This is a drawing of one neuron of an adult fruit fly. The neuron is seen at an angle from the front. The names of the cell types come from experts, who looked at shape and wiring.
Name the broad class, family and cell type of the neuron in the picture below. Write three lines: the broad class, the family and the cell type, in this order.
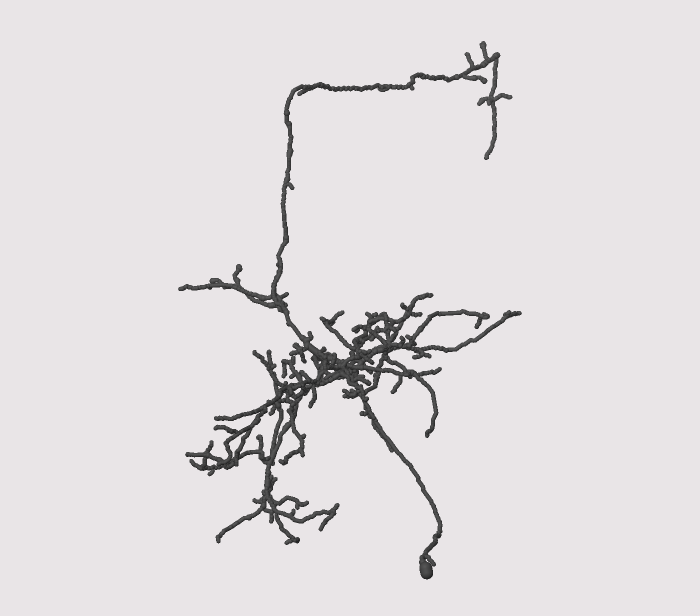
nerve-cord intrinsic neuron
hemilineage 08B
IN08B083_b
